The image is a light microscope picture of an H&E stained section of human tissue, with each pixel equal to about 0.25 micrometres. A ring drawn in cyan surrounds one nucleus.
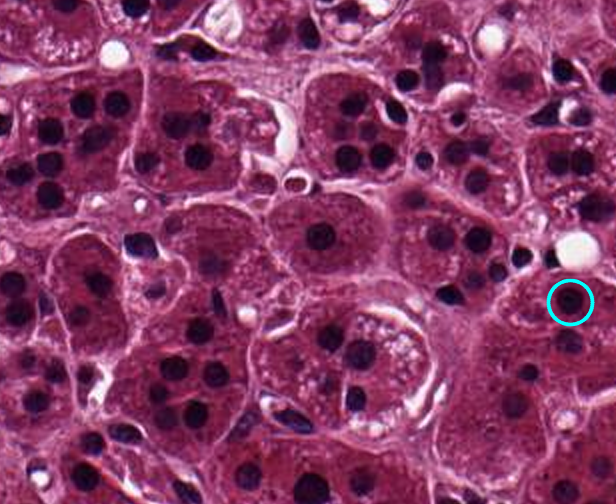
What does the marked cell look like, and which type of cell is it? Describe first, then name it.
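The nucleus is round and dark, with a smooth, sharply drawn edge. The cytoplasm is pink-purple and finely granular, with a few small pale vacuoles scattered in it. There is a wide rim of cytoplasm around the nucleus on all sides. The cell lies in a rounded cluster of similar cells outlined by thin pale borders, and a round clear empty space lies just above it. The marked nucleus belongs to an adrenal cortical cell.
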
